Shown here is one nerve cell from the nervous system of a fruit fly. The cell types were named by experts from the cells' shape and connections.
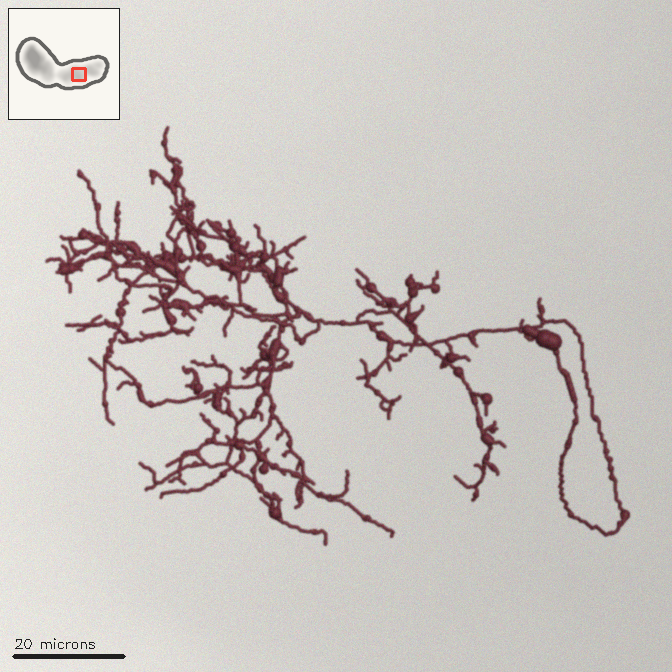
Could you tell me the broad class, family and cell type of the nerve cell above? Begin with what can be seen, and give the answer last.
Its cell body lies on the right of the picture. From left to right in the picture it spans about 110 microns. It is a nerve-cord intrinsic neuron. The family is hemilineage 20A.22A. Its cell type is IN20A.22A041.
